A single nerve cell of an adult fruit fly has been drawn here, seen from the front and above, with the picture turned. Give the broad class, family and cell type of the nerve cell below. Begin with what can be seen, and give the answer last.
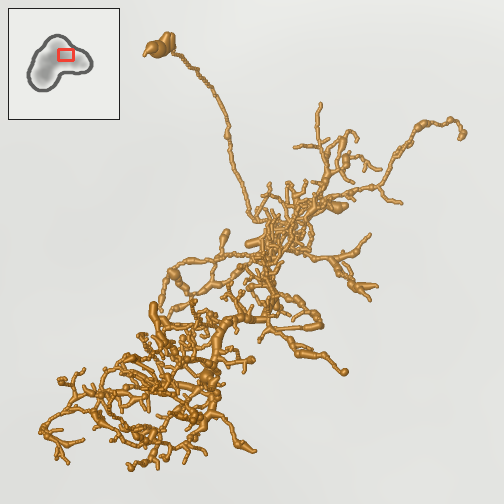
The picture shows dozens of branch ends. In this view it is about as wide as it is tall. Its broad class is nerve-cord intrinsic neuron. Its family is hemilineage 01B. The cell type is IN01B007.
